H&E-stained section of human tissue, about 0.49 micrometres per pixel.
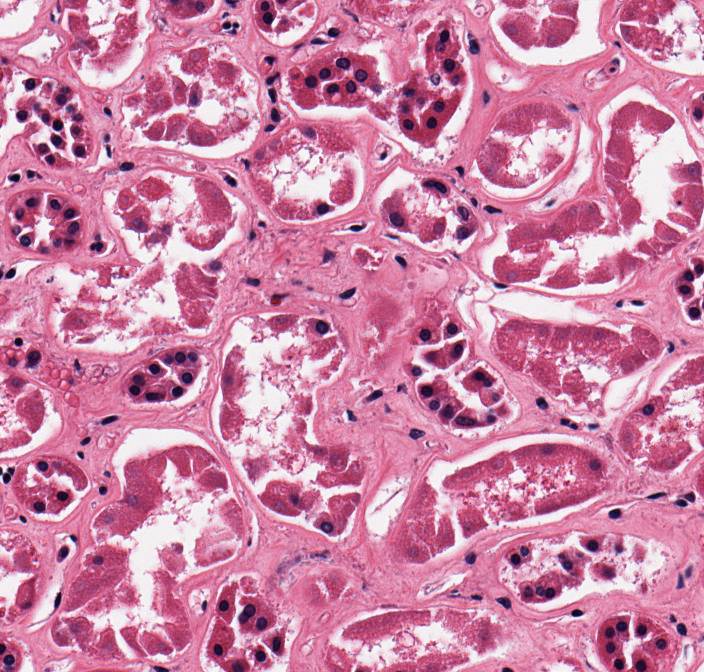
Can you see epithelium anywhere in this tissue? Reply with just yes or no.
Yes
